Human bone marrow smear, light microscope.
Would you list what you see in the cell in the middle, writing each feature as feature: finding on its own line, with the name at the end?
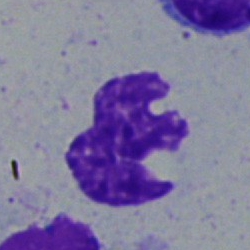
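Outline: irregular nucleus, deep notches cut into its right side
Lobes: several blunt ones, divided by the notches
Chromatin: dark purple, coarsely clumped, small pale patches between the clumps
Nucleoli: none seen
Name: segmented neutrophil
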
